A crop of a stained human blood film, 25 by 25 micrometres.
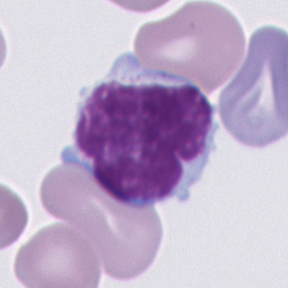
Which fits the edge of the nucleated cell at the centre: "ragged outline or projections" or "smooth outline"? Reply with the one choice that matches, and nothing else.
Ragged outline or projections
